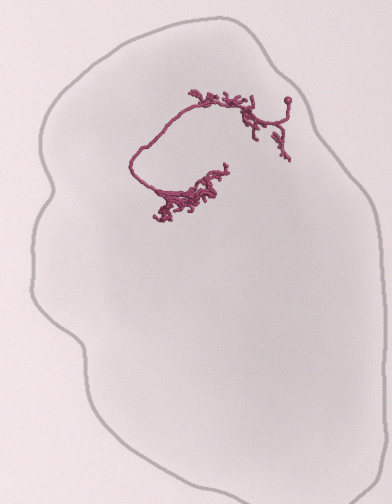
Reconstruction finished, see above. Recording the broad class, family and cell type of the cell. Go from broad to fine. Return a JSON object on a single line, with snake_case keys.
{"broad_class": "central-brain intrinsic neuron", "family": "hemilineage DL1_dorsal", "cell_type": "FB2J_a"}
